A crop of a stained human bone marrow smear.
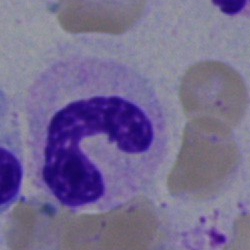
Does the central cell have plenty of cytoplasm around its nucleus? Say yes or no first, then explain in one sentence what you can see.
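Yes. The cytoplasm is abundant and pale pinkish-lilac.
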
